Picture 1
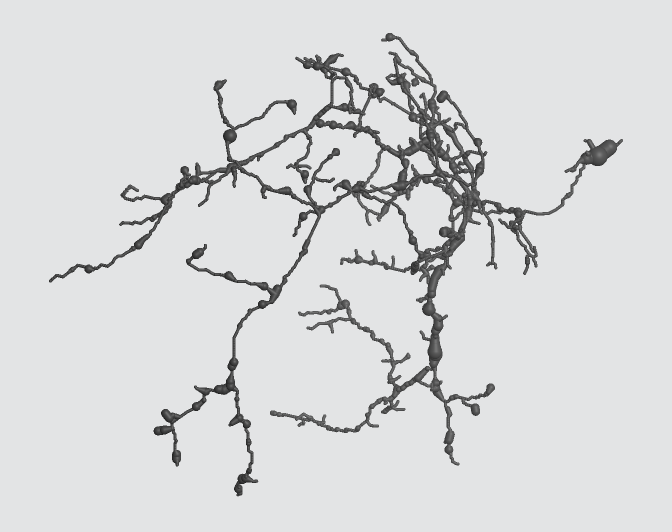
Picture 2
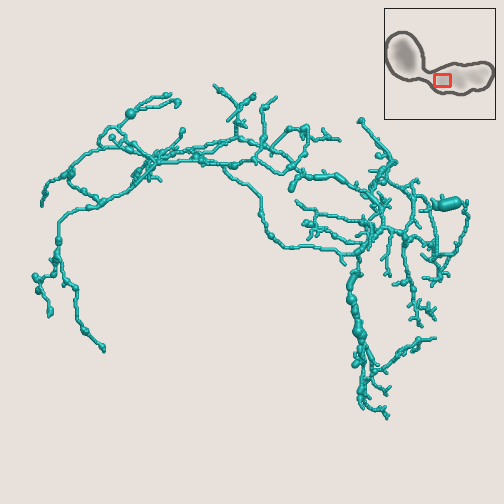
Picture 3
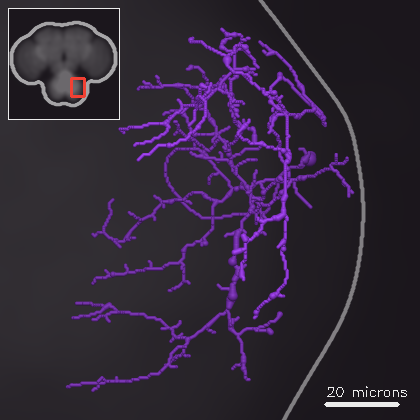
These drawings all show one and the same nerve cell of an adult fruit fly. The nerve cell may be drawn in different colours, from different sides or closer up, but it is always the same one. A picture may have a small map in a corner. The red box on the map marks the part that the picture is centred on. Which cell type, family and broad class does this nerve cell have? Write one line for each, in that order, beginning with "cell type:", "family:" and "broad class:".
cell type: IN03A065
family: hemilineage 03A
broad class: nerve-cord intrinsic neuron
